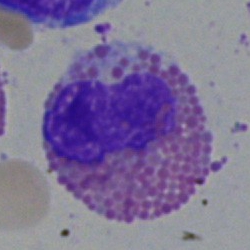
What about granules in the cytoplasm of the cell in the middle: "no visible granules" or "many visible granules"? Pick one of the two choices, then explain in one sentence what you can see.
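Many visible granules. Large, round, uniform granules pack the cytoplasm.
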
